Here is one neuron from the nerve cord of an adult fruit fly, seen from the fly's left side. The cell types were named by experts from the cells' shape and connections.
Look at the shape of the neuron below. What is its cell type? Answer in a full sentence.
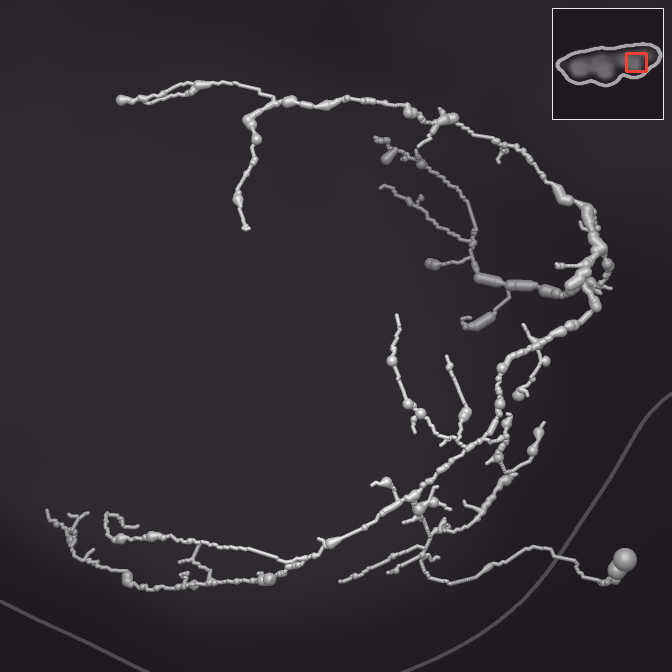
The cell type is IN13A059.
